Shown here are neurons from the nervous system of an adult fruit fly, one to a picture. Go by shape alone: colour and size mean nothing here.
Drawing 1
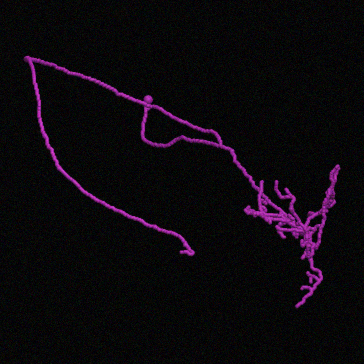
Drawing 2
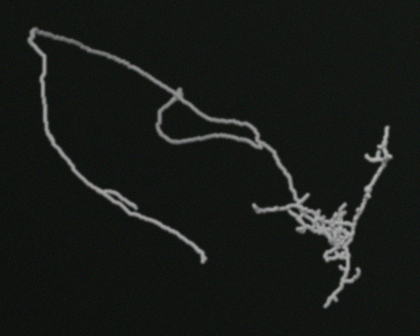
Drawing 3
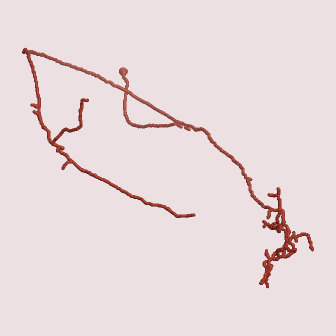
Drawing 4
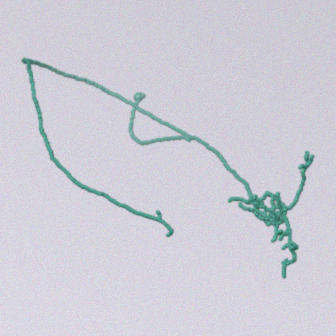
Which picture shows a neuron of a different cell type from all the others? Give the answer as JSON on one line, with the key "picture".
{"picture": 3}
